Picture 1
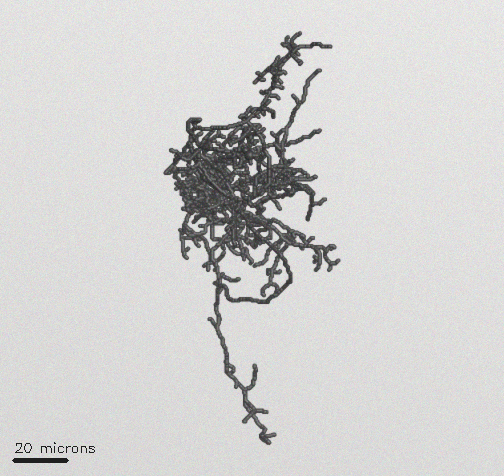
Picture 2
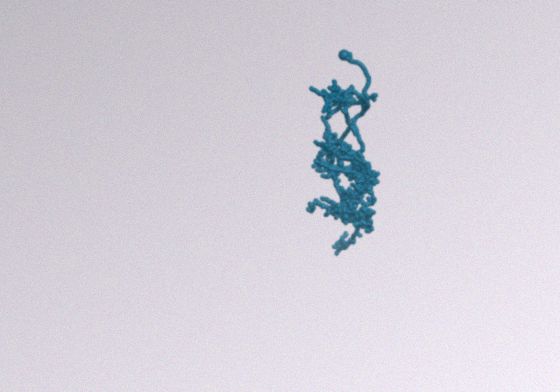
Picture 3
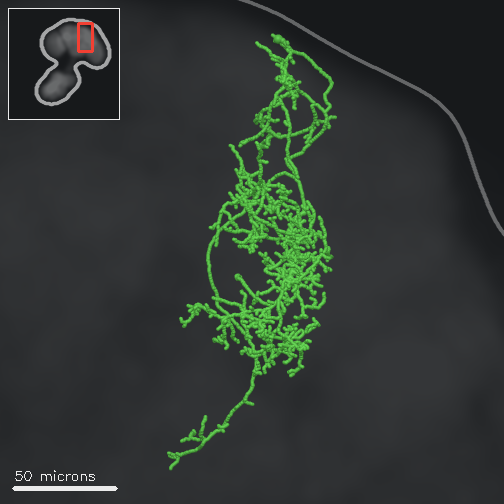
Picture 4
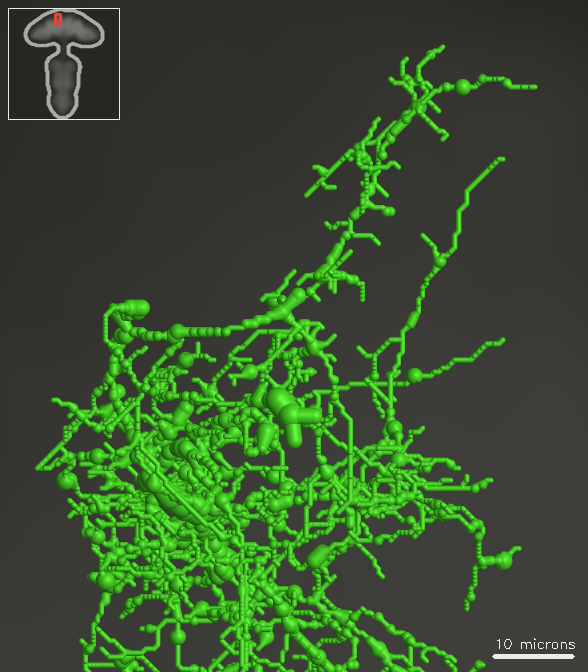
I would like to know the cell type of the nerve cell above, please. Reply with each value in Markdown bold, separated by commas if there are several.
**LAL011**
